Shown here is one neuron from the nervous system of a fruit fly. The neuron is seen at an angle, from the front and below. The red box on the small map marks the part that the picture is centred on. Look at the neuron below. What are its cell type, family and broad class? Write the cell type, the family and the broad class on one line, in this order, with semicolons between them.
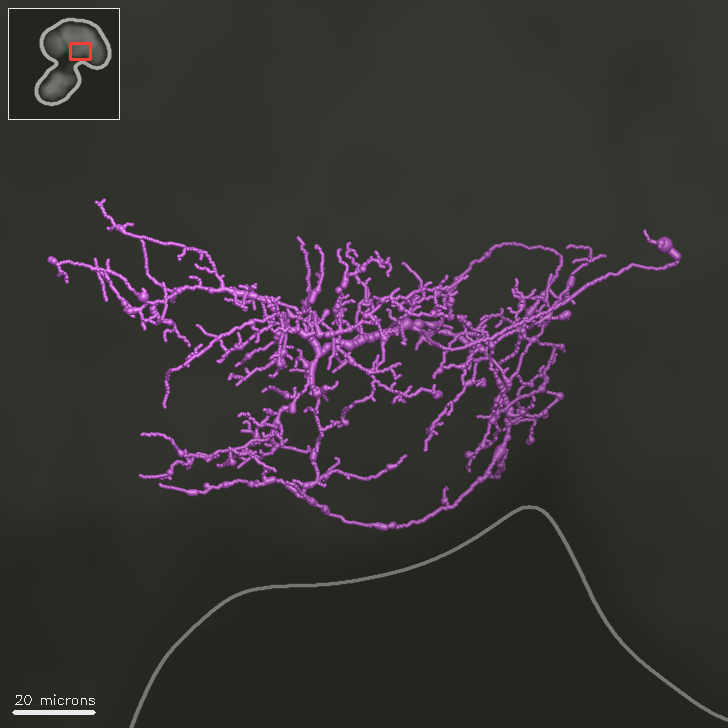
GNG403; hemilineage MD3; central-brain intrinsic neuron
